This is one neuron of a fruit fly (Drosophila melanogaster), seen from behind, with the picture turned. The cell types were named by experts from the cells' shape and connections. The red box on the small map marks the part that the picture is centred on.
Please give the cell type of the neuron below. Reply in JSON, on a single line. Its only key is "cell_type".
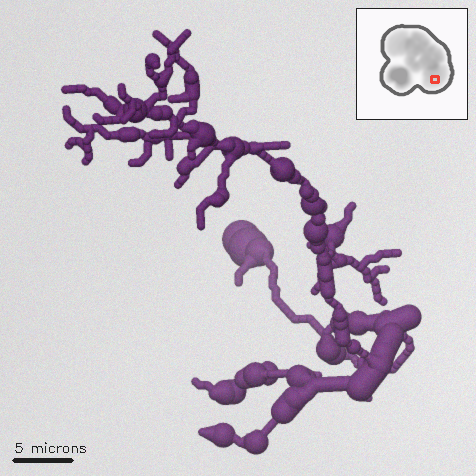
{"cell_type": "Mi13"}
